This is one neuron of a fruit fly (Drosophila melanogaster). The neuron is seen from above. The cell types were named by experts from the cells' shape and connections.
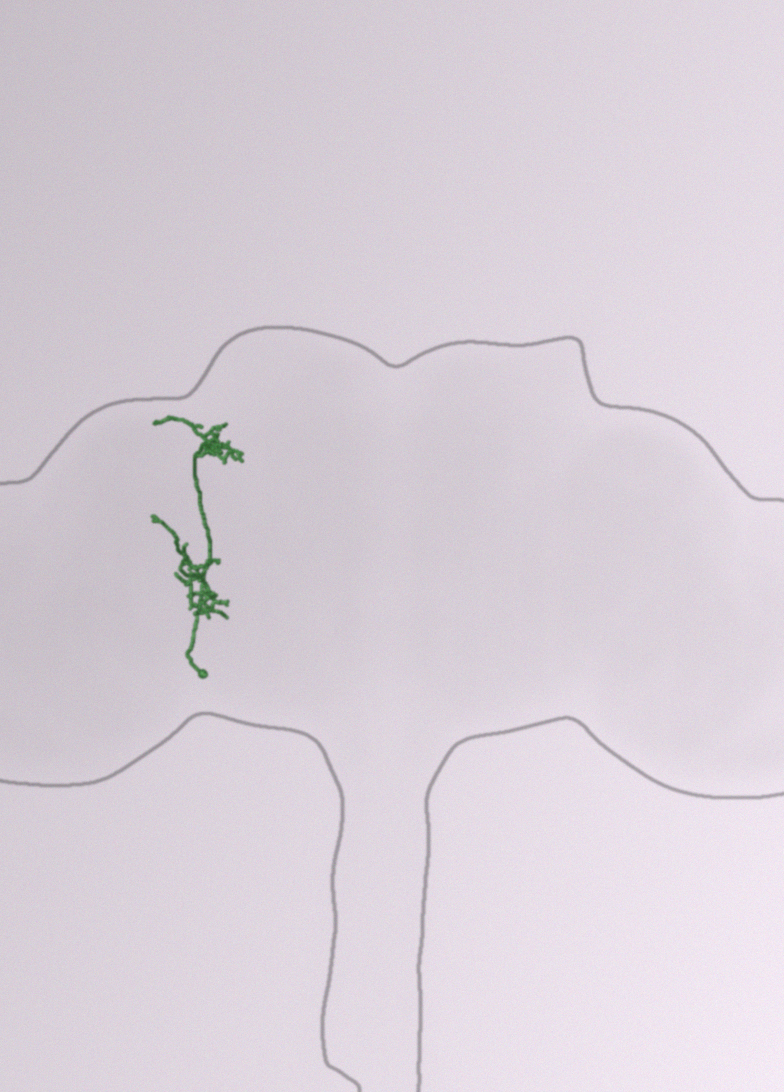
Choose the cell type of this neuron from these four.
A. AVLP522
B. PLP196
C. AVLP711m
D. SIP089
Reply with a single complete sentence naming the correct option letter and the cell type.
Option D states the cell type of the neuron, which is SIP089.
